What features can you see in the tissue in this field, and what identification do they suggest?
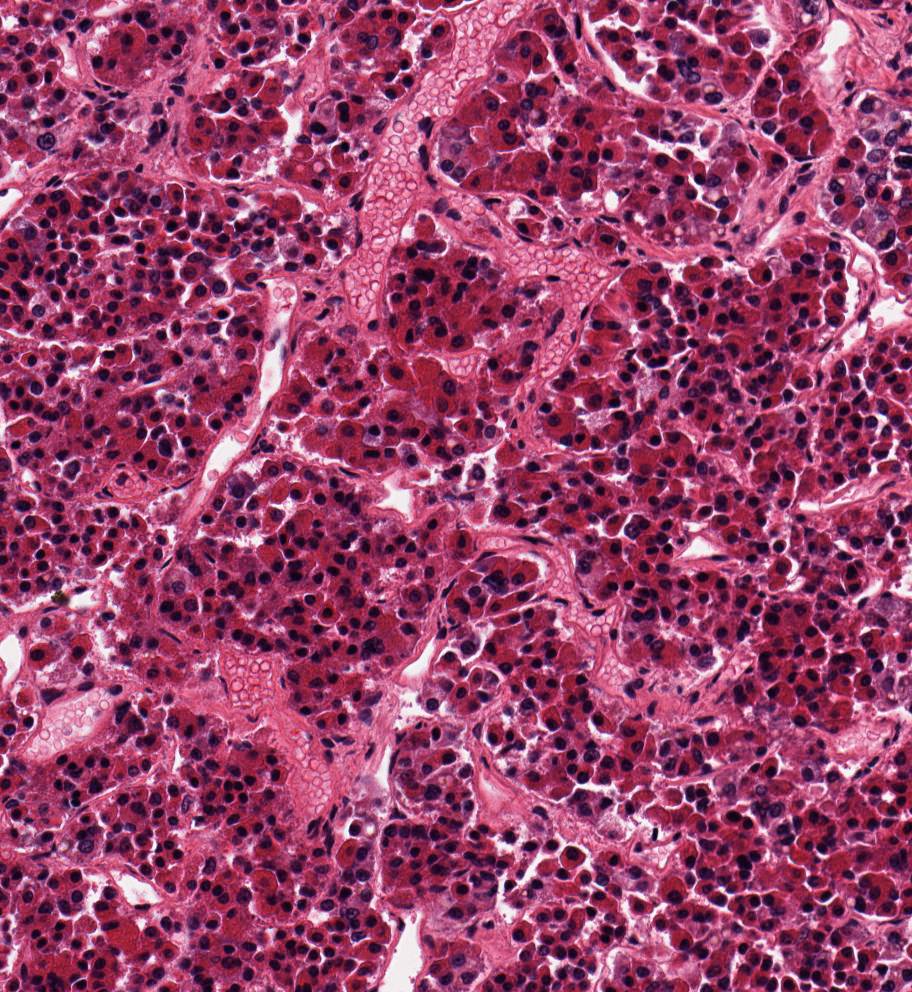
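First, cytoplasm: most cells have abundant, deep red cytoplasm. Second, nuclei: small, round, dark and fairly uniform from cell to cell. Third, vessels: thin-walled and packed with red blood cells, they run between the nests, the largest crossing the upper centre. Fourth, stroma: scant, just delicate pink septa around the vessels. The tissue is pituitary.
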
